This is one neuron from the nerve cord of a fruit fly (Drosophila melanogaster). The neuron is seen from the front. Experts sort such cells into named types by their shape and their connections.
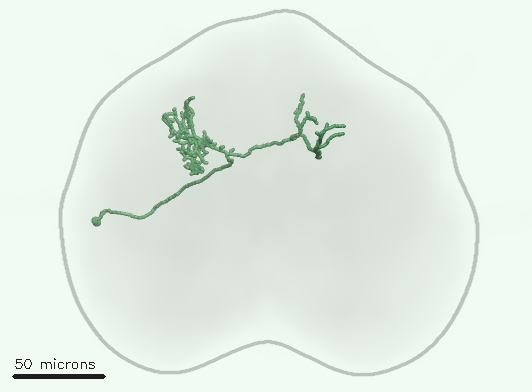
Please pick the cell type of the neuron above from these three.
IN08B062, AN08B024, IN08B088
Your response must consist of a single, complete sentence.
This neuron is classified under the cell type IN08B088.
